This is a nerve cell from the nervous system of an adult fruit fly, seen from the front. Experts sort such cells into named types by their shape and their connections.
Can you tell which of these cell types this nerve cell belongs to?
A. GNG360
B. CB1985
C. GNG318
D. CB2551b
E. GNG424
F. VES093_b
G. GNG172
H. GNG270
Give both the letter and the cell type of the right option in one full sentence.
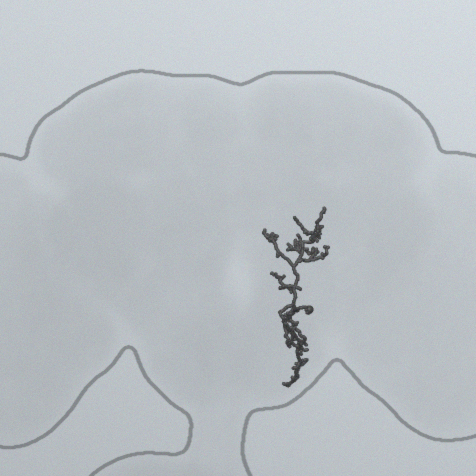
With respect to cell type, the nerve cell is CB2551b, option D.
